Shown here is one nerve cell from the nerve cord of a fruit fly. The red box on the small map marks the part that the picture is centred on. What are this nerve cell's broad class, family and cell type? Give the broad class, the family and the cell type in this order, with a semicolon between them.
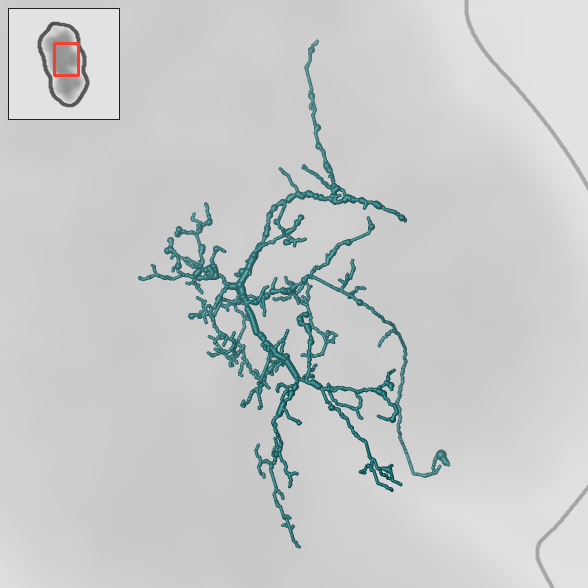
nerve-cord intrinsic neuron; hemilineage 03B; IN03B058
